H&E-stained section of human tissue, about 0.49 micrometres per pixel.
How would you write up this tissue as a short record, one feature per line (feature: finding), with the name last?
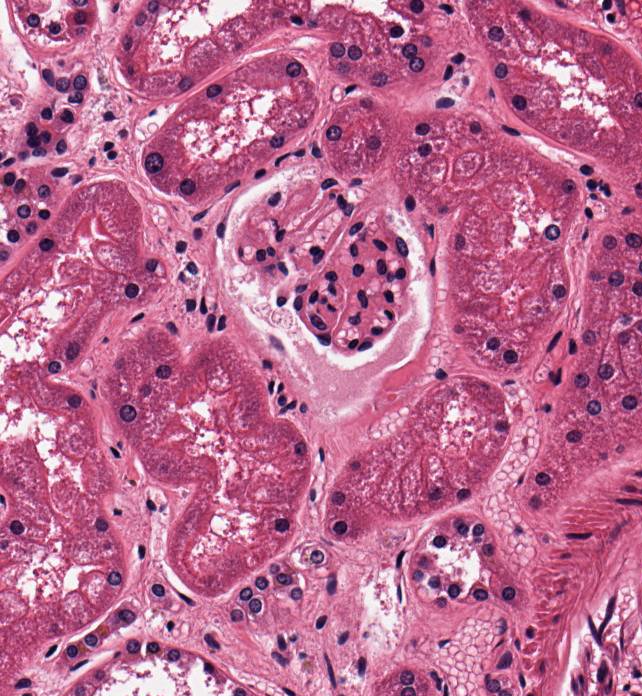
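Glomerulus: just one, near the centre, cross-sectioned tubules on all sides
Space: between tuft and capsule, pale pink material and a white crescent-shaped gap
Tubules: mostly a single layer of tall cells, abundant granular eosinophilic cytoplasm
Nuclei: round, dark, one per cell
Name: renal cortex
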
